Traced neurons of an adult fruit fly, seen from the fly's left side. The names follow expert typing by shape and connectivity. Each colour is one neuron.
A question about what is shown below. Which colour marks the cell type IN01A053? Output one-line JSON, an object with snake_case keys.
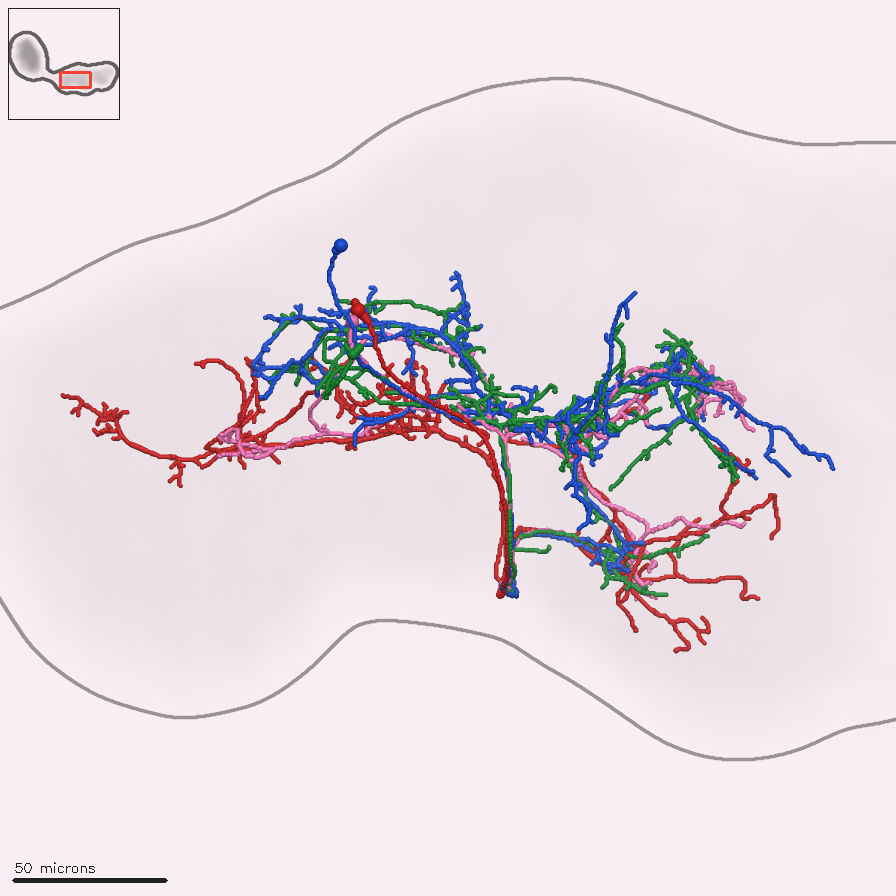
{"colour": "blue"}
